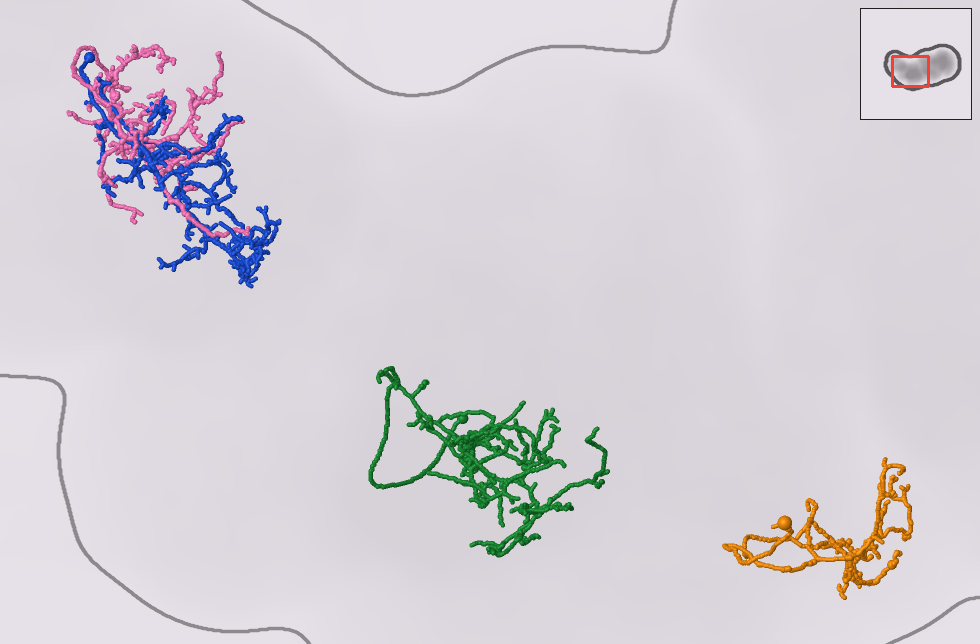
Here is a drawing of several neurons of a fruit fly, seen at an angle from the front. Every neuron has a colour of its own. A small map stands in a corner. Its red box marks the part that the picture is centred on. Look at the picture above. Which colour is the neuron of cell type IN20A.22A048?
pink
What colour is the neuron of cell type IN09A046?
orange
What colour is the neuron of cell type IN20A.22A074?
green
